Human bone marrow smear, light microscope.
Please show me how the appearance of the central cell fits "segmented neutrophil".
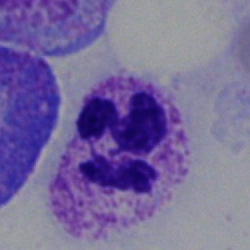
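Much of the central cell goes with a segmented neutrophil. Its nucleus is divided into several separate lobes, and the chromatin is dense, dark purple and clumped.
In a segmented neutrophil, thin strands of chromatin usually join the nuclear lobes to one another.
The cytoplasm is plentiful and pale pinkish-lilac, with purple-pink granules scattered all through it.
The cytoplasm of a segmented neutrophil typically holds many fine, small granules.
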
